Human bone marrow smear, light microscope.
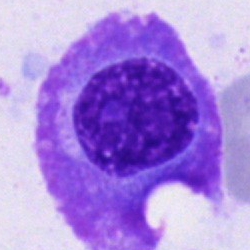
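Plasma cell: a broad band of deep purple-violet cytoplasm surrounds the nucleus on all sides. A pale zone closely encircles the nucleus, separating it from the darker outer cytoplasm. A rounded notch indents the lower right edge of the cell.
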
